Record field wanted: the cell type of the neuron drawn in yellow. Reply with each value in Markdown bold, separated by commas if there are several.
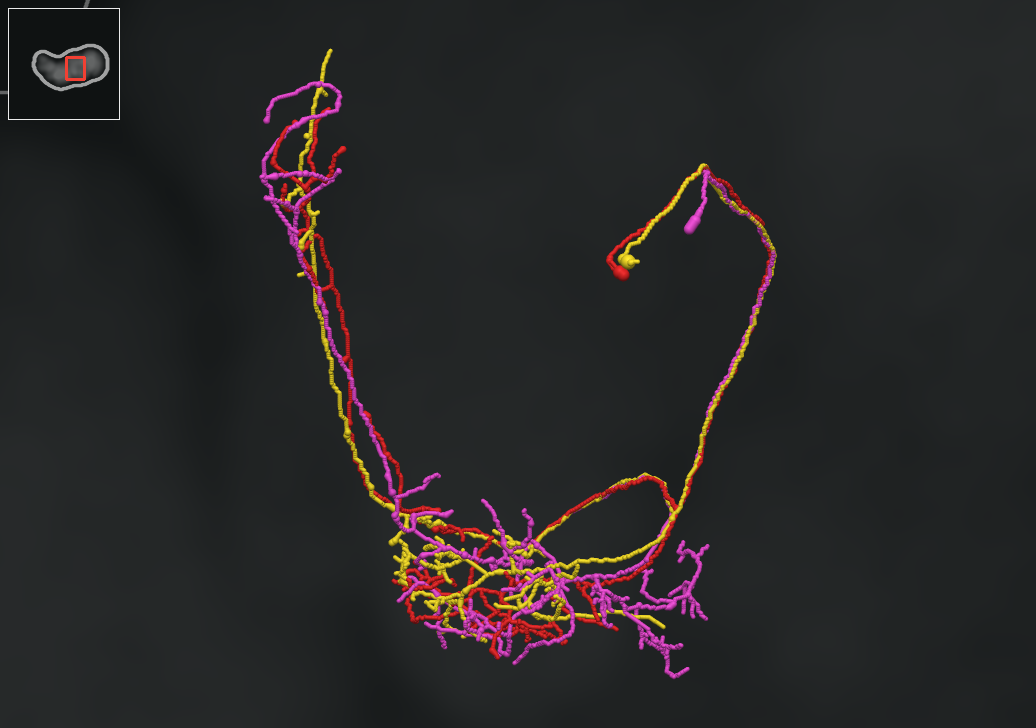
**CB1407**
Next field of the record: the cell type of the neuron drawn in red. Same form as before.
**WEDPN8B**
